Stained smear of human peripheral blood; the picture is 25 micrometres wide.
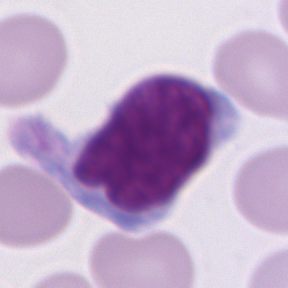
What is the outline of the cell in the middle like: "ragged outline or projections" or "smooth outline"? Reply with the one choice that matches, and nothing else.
Ragged outline or projections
